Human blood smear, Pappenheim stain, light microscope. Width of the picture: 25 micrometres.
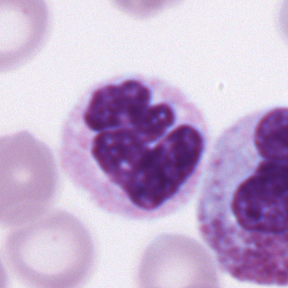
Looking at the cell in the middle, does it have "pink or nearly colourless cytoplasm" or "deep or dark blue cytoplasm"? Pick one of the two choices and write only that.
Pink or nearly colourless cytoplasm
